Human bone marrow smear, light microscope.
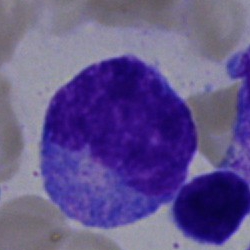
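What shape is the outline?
Roughly round, with a few slightly flattened sides.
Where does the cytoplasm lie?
Only in a crescent at the lower left, with fine pinkish-purple granules scattered through it.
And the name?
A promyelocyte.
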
